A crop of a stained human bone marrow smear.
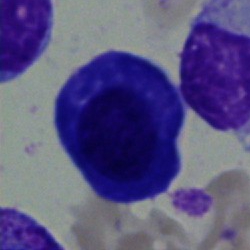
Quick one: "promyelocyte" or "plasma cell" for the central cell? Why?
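This is a plasma cell. No granules are visible in its cytoplasm.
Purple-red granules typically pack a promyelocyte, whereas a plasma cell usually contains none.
The lack of granules here therefore sides with plasma cell rather than promyelocyte. The cytoplasm is a deep, intense blue, and the nucleus is stained very dark, almost uniformly, showing little internal detail. The outline is rounded, with a shallow notch on the lower right edge.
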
